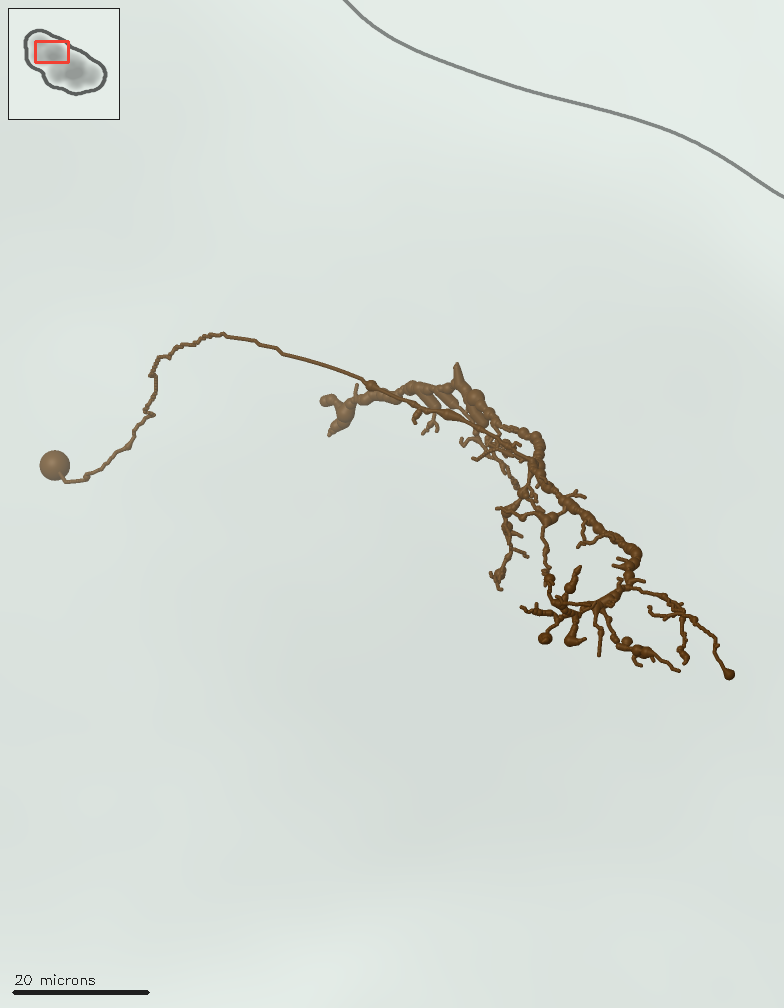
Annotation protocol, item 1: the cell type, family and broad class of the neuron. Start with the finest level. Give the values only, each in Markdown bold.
**IN21A087**, **hemilineage 21A**, **nerve-cord intrinsic neuron**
